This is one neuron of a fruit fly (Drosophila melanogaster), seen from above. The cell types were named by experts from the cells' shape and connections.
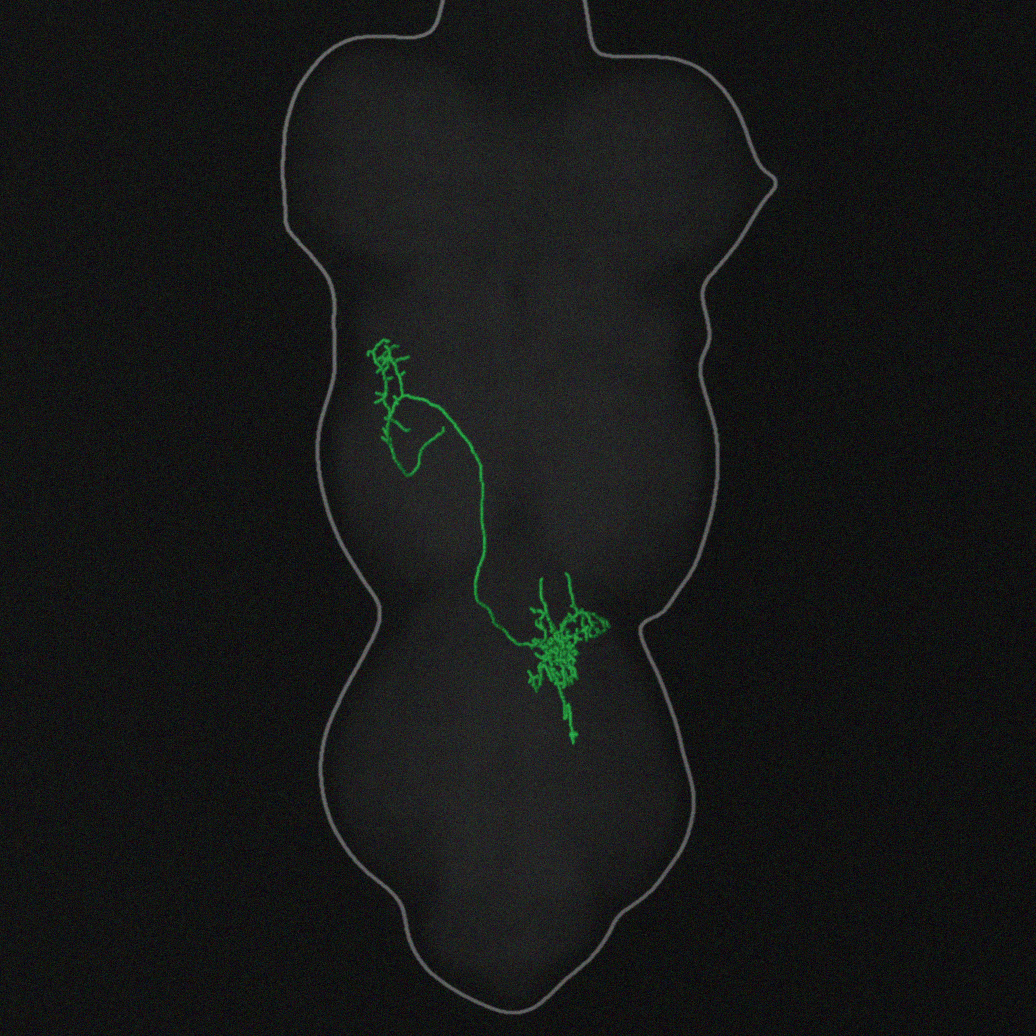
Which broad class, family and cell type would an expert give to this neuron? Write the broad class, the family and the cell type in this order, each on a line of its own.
nerve-cord intrinsic neuron
hemilineage 18B
IN18B043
